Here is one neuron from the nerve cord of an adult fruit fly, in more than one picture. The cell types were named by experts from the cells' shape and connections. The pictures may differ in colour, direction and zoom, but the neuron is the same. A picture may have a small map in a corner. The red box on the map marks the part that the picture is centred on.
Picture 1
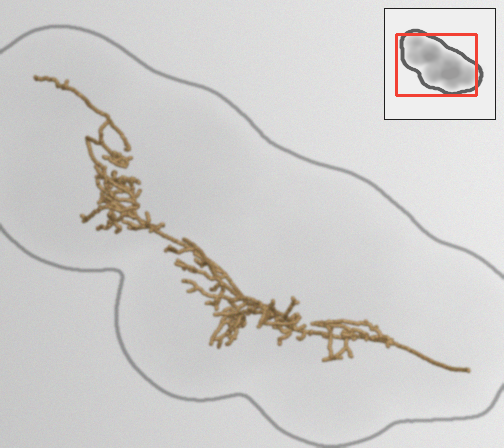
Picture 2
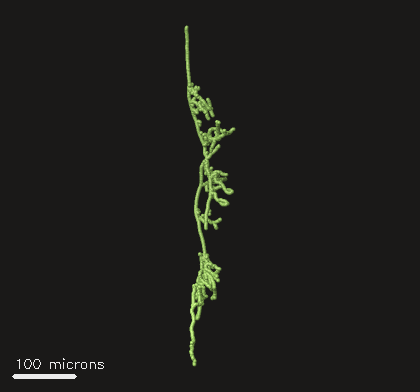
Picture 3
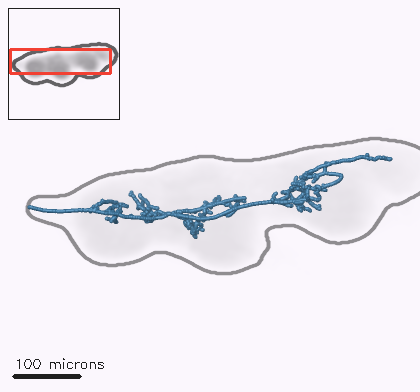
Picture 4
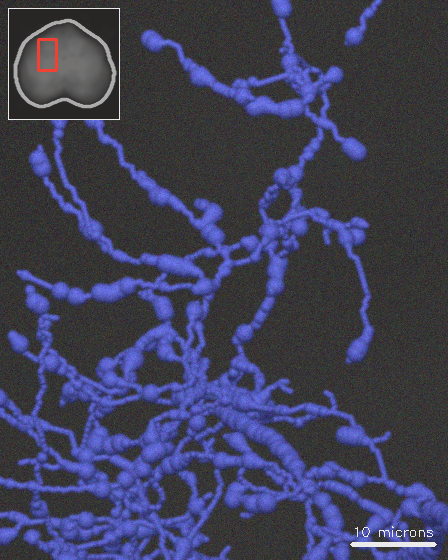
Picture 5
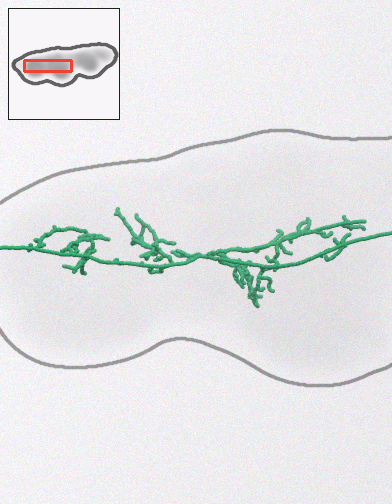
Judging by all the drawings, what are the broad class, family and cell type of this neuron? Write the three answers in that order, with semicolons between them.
descending neuron; DNd; DNd05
